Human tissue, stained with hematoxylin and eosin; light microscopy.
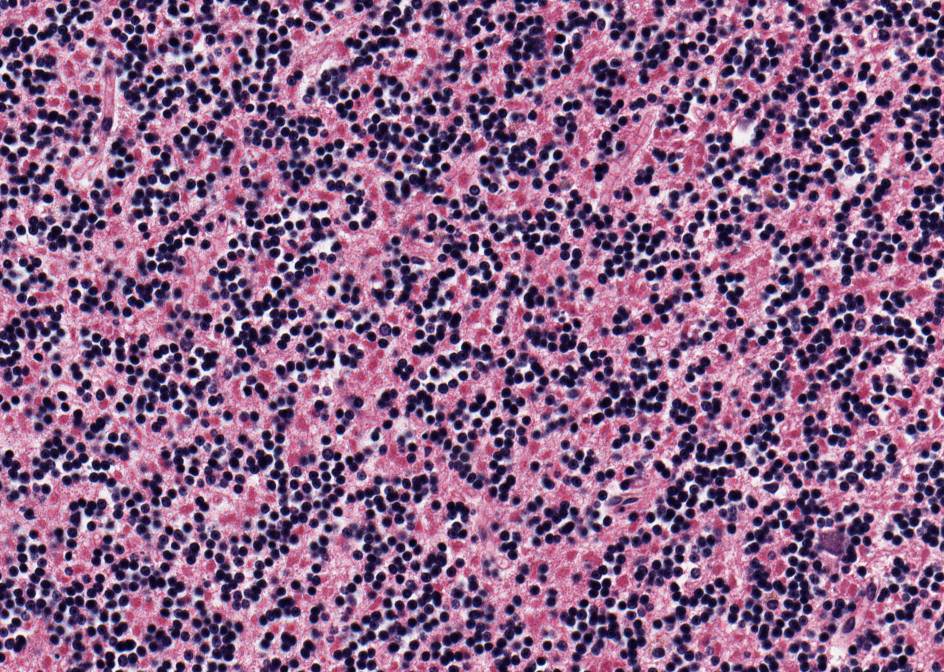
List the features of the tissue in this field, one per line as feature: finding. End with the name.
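Dominant cells: small, round, uniformly dark-staining nuclei; barely visible cytoplasm
Between nuclei: irregular patches of pink, finely fibrillary material
Larger cell: one, with more abundant purple cytoplasm, near lower right
Fat cells: none
Name: cerebellum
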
